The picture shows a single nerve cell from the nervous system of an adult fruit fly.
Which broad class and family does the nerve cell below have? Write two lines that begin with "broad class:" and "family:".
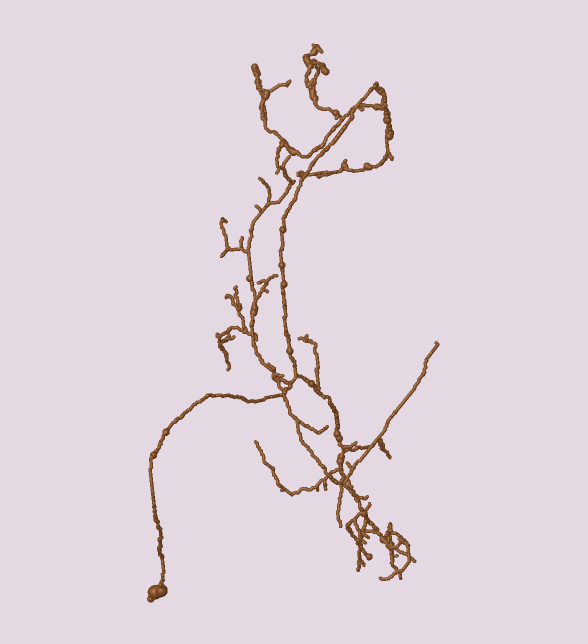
broad class: central-brain intrinsic neuron
family: hemilineage MX7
